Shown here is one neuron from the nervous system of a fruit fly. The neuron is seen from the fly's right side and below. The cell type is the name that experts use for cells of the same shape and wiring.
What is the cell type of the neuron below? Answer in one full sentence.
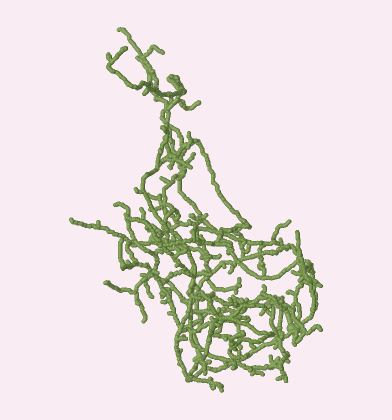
Regarding its cell type, the neuron is AVLP302.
